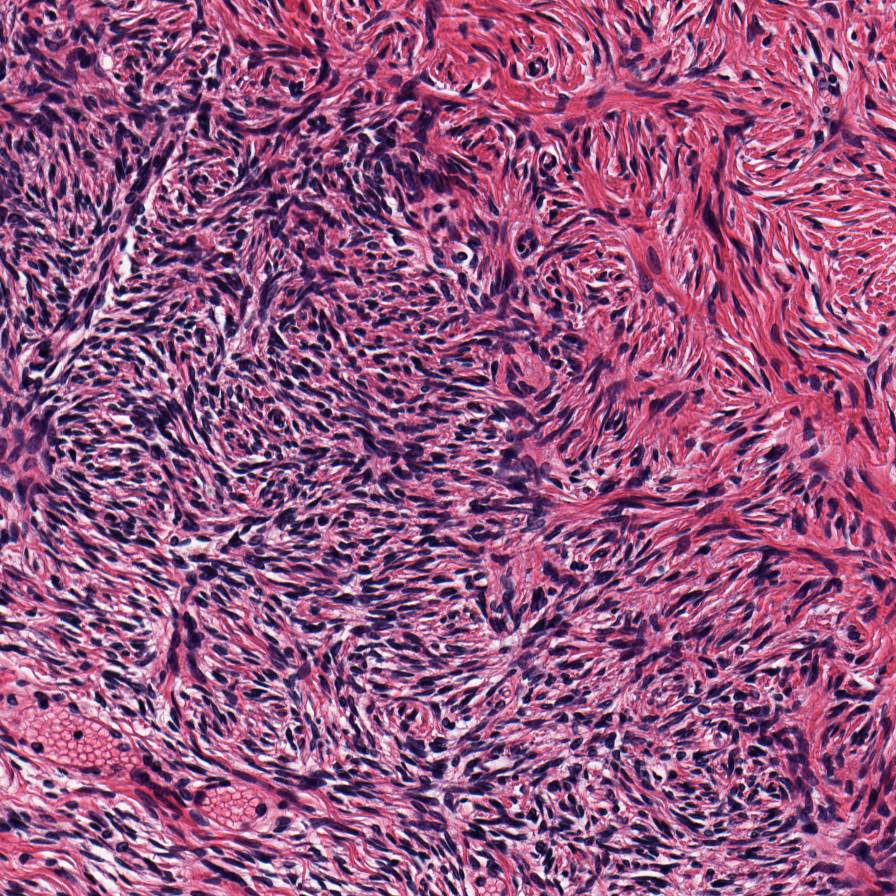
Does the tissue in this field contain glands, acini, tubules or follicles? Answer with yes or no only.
No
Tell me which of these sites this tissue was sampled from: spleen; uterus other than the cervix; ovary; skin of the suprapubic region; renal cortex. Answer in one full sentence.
Sampling of this tissue was done from the ovary.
